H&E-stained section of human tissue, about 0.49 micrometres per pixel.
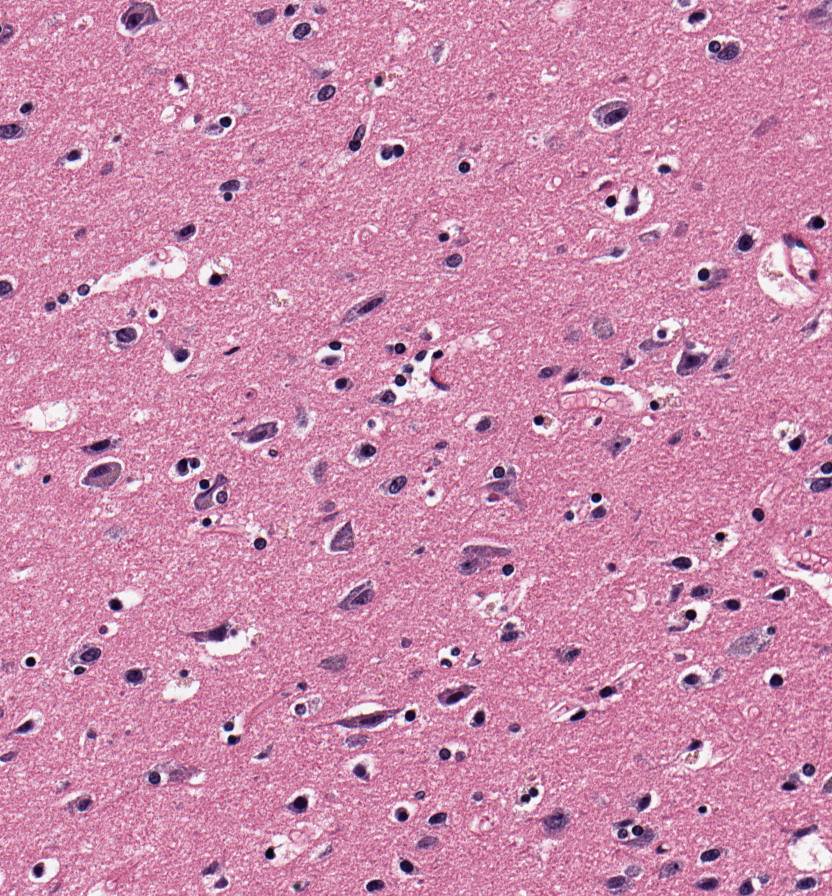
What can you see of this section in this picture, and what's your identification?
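Across the whole field, cells lie singly and fairly evenly spread, forming no nests or units. Between them the pink background is finely granular and fibrillary, not collagen bundles. Neurons with angular, often triangular, purple-staining cell bodies are scattered throughout, and many small, round, dark glial nuclei lie among them. This is cerebral cortex.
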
